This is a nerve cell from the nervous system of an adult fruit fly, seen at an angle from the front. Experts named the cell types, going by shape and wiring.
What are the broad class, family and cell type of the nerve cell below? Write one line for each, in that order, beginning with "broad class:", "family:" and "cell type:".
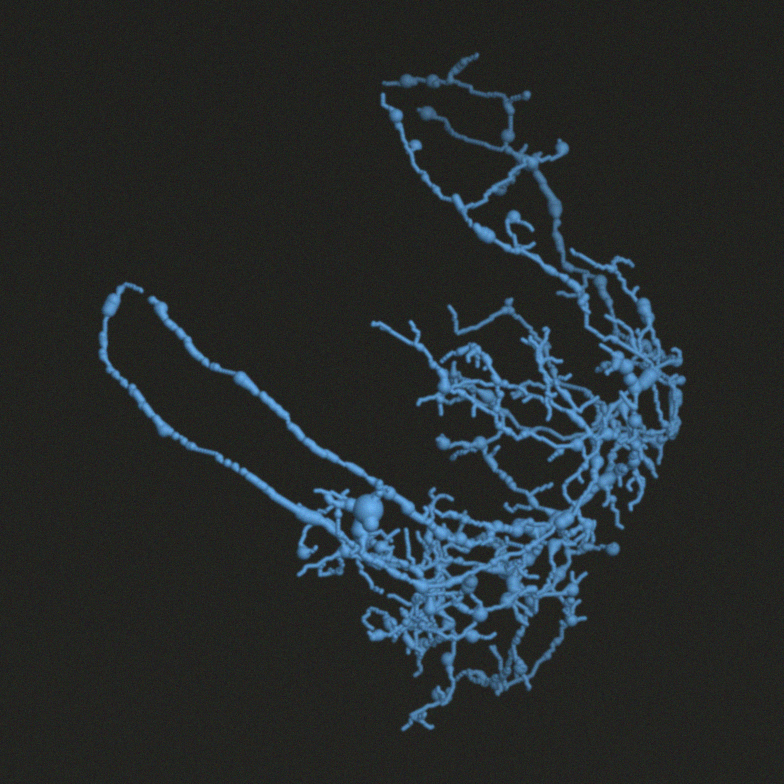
broad class: central-brain intrinsic neuron
family: hemilineage VLPa1_lateral
cell type: AVLP310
